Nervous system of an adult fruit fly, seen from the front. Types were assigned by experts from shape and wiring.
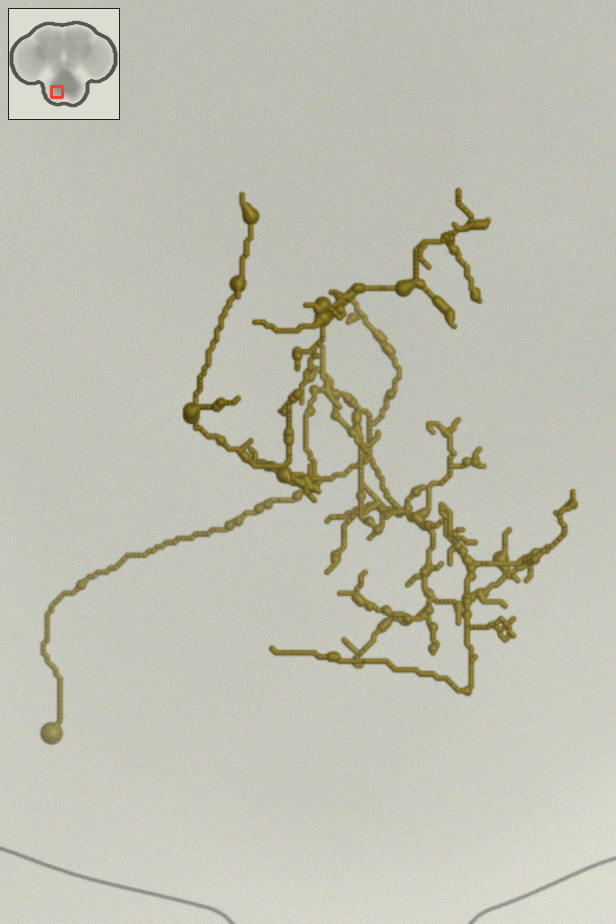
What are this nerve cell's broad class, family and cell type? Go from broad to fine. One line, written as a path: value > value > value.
nerve-cord intrinsic neuron > hemilineage 20A.22A > IN20A.22A092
